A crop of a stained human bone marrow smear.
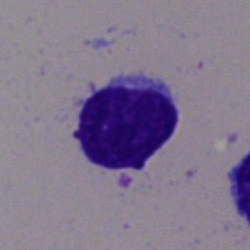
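Lymphocyte, the cell in the middle of a stained human bone marrow smear under the light microscope. Its nucleus occupies nearly the entire cell, and the chromatin is dense and stains dark purple. Only a scant rim of pale blue cytoplasm is visible, chiefly along the top of the cell, where the cytoplasmic edge appears frayed and ragged.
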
